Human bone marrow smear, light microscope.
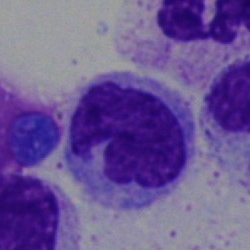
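Monocyte, stained human bone marrow smear. Round cell, smooth border. Nucleus notched from its left side; chromatin dark purple, coarsely clumped. Moderate rim of pale greyish-blue cytoplasm around the nucleus.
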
